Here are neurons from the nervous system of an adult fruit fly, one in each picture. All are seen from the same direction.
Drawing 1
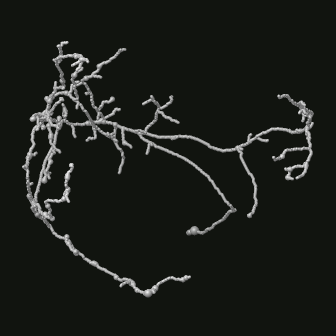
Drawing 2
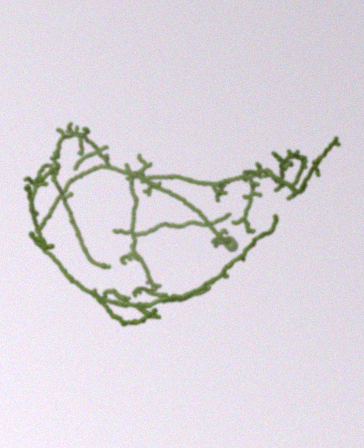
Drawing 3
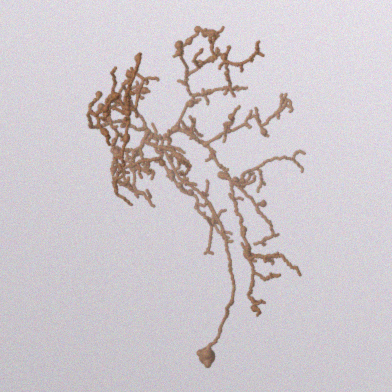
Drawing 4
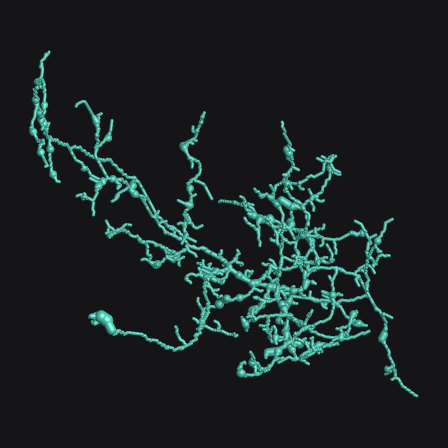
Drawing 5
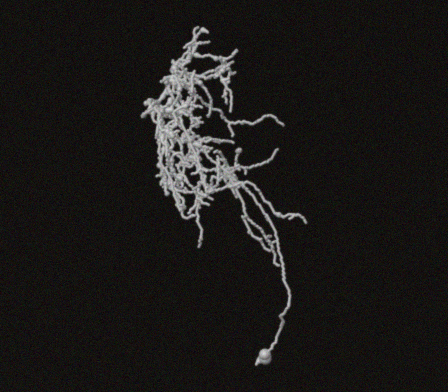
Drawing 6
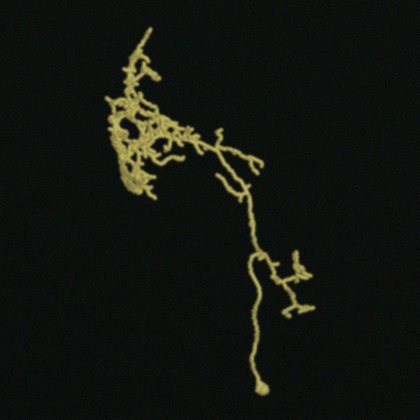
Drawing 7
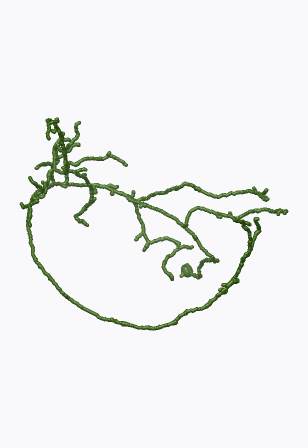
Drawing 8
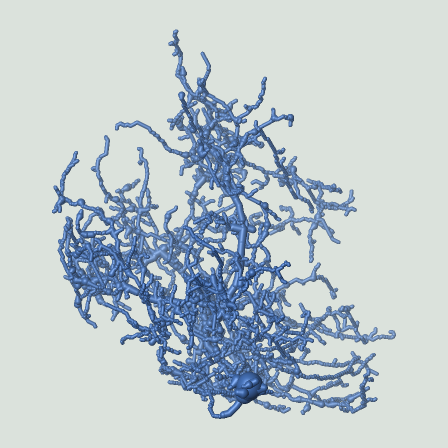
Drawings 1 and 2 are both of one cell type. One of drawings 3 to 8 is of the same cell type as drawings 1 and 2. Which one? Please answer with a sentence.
Drawing 7 is of the same cell type.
